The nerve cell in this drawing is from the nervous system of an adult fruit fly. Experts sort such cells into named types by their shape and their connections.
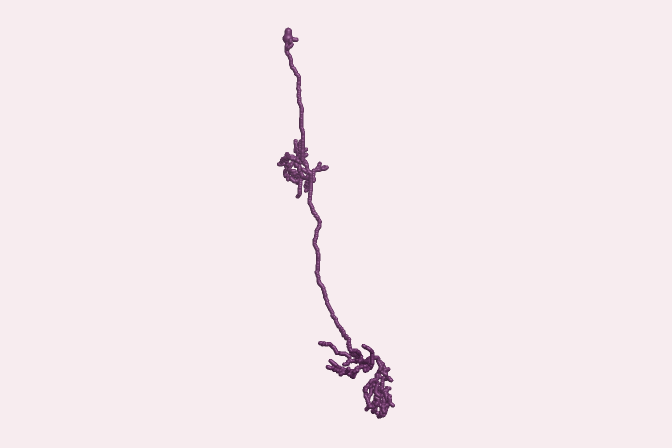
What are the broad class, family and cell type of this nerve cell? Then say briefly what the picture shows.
This is a central-brain intrinsic neuron. Its family is called class CX. The cell type is PFNa. The cell body can be seen at the top of the picture. As drawn here it is more than twice as tall as it is wide.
